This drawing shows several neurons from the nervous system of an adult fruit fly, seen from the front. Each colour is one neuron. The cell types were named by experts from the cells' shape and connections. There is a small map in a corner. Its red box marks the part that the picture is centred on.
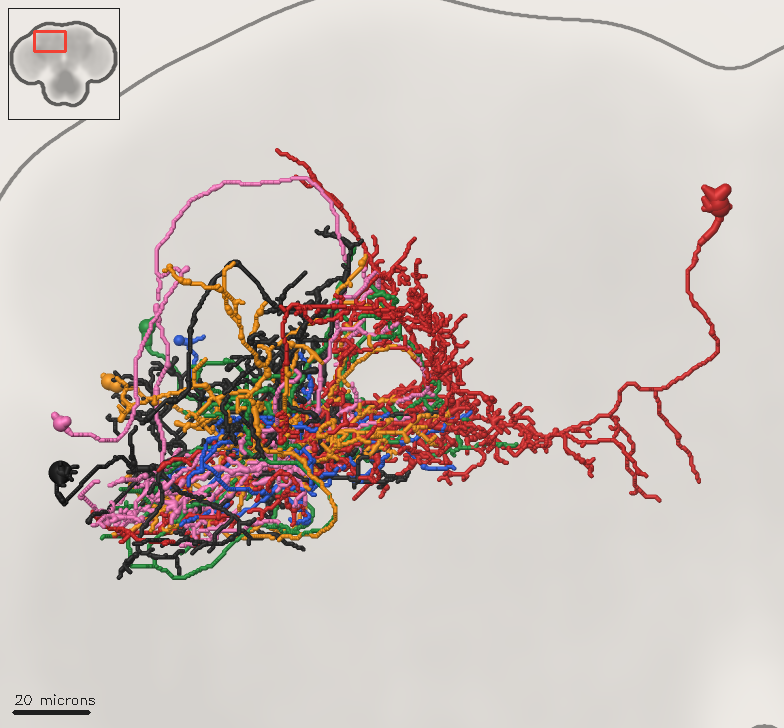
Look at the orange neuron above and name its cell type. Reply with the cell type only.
PLP084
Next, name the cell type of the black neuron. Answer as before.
PLP058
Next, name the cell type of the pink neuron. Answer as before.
PVLP003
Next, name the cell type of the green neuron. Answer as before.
PLP085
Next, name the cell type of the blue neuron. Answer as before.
PLP087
